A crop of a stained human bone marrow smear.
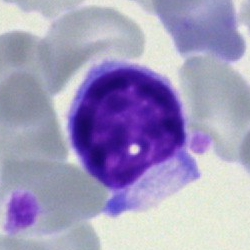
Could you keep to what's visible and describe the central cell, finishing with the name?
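Chromatin dark purple, clumped, paler patches between clumps. No granules in cytoplasm. Pale grey red cells pressed against left and upper sides. Small bright white dot over nucleus, just below its centre. Cell: lymphocyte.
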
